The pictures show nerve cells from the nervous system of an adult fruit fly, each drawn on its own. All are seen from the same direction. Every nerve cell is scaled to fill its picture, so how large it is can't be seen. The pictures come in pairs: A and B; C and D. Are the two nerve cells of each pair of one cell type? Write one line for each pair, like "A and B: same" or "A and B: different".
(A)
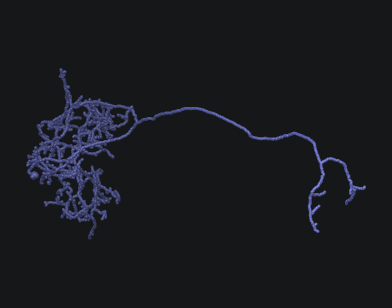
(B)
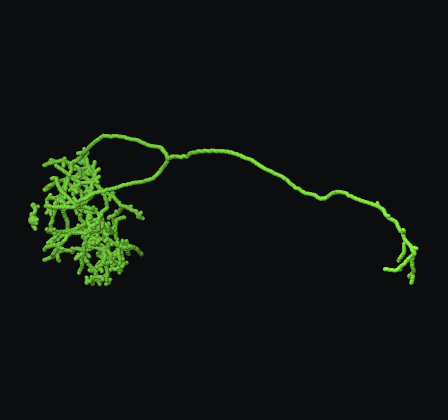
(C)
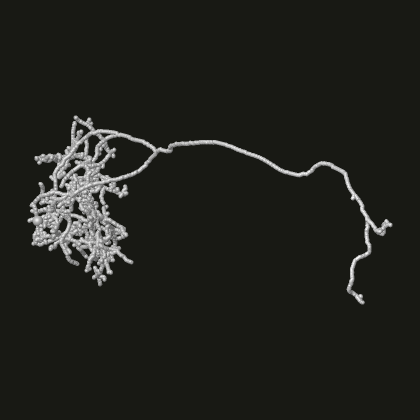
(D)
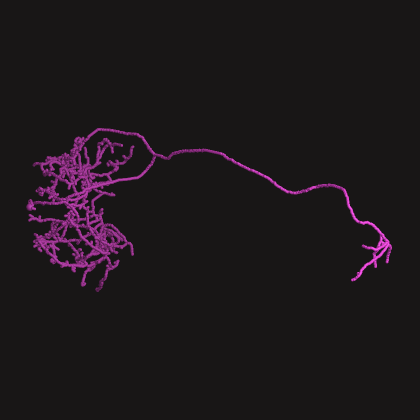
A and B: different
C and D: same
